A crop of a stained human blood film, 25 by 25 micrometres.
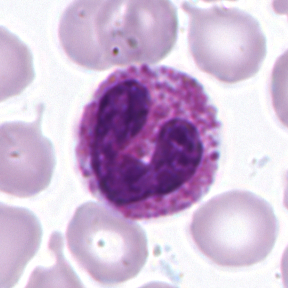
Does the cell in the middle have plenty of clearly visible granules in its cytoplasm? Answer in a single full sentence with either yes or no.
Yes, granules are visible in large numbers in its cytoplasm.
